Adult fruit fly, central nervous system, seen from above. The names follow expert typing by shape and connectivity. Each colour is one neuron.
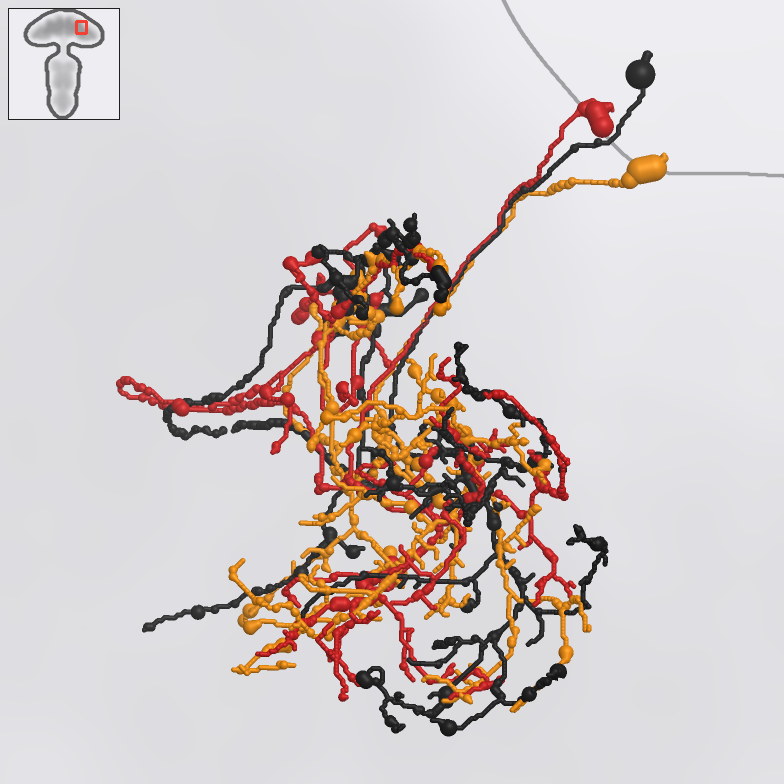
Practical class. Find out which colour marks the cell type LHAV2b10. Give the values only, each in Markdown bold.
**black**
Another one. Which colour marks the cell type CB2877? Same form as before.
**red**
